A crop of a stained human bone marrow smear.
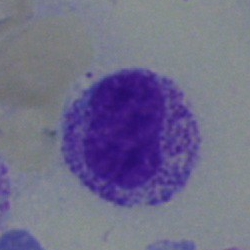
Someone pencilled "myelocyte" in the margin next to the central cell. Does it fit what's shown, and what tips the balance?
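Yes, myelocyte is the right name here, not promyelocyte. Look at the nuclear chromatin: it stains dark purple and looks dense.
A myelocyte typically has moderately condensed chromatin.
That dense chromatin agrees with myelocyte. The rim of cytoplasm is widest on the right side of the nucleus, and no other cell touches this one.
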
